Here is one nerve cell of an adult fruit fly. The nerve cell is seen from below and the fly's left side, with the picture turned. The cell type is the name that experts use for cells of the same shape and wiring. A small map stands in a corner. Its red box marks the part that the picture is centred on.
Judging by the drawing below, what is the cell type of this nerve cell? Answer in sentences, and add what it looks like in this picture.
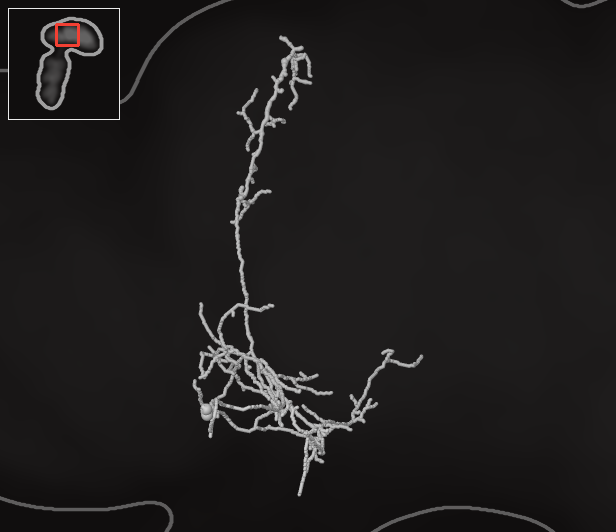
It is of cell type CB4064. Its broad class is central-brain intrinsic neuron. It is in the brain and does not reach the nerve cord. Dozens of branch ends can be seen.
